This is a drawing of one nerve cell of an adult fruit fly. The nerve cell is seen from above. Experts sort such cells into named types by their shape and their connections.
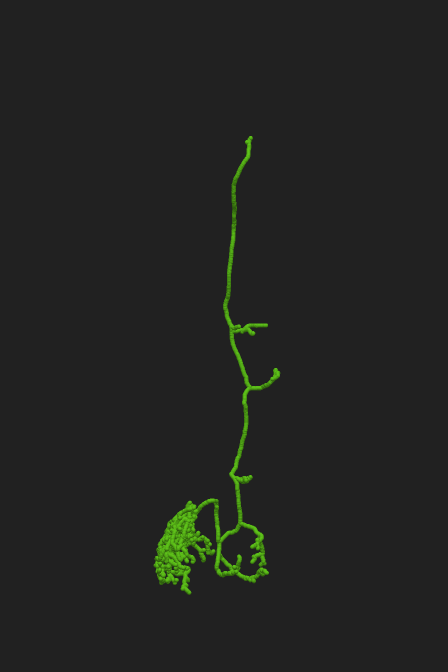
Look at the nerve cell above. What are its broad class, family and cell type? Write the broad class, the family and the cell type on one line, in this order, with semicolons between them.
ascending neuron; hemilineage 08B; IN08B021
